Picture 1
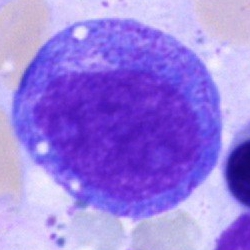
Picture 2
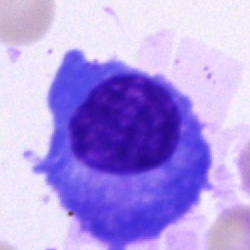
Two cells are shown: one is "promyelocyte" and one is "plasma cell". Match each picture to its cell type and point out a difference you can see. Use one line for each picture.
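Picture 1 is a promyelocyte. Fine purple granules are scattered in the cytoplasm, most plentiful in the band above the nucleus.
Picture 2 is a plasma cell. No granules are visible in the cytoplasm.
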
